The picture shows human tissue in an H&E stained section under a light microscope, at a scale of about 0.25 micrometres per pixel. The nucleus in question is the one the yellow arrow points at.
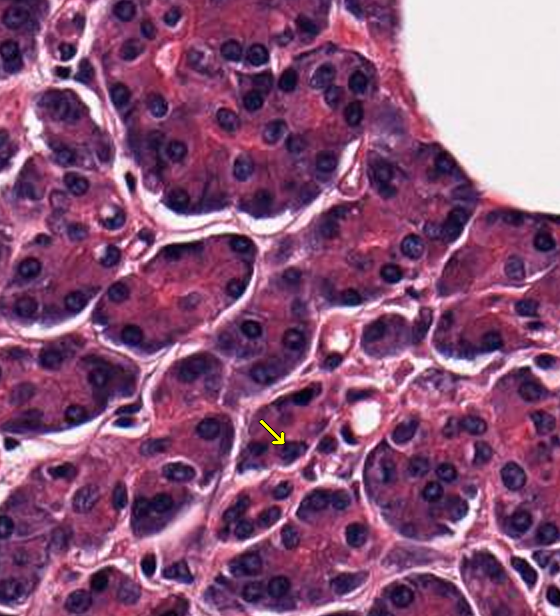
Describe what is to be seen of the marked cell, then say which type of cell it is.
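The nucleus is round to slightly oval and stains dark and fairly evenly. The cytoplasm stains pink-purple. The cell lies within a rounded cluster of similar cells, and thin pale strands outline that cluster. It is a pancreatic acinar cell.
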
